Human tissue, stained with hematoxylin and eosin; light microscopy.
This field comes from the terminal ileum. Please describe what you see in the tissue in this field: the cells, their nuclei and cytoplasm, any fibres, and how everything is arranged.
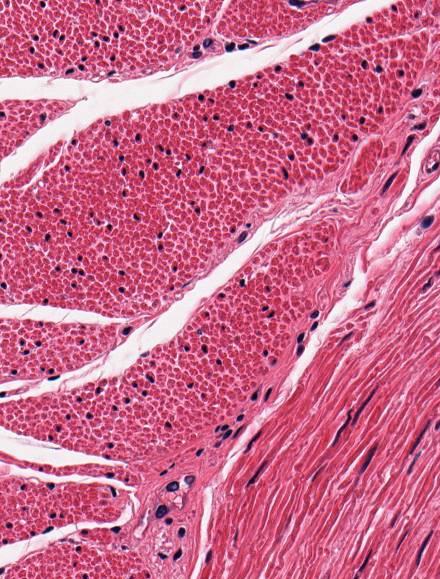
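Most of the field, from upper left, is muscle cells cut across. At lower right, cells cut lengthwise run obliquely from upper right to lower left, without cross-striations. A narrow diagonal band of loose, paler pink connective tissue, from lower centre to upper right, separates them.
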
